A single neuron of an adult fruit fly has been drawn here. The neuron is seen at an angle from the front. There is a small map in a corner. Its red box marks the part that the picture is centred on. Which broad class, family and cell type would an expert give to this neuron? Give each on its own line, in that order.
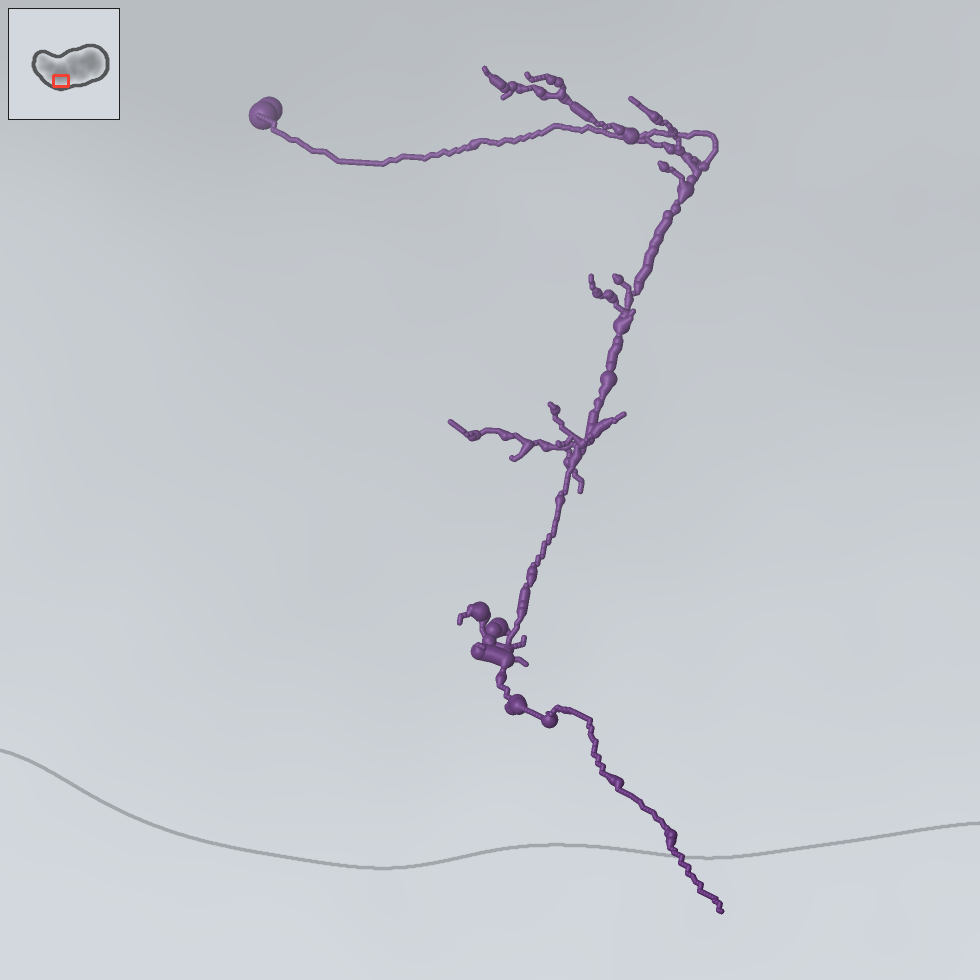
optic-lobe intrinsic neuron
C
C2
